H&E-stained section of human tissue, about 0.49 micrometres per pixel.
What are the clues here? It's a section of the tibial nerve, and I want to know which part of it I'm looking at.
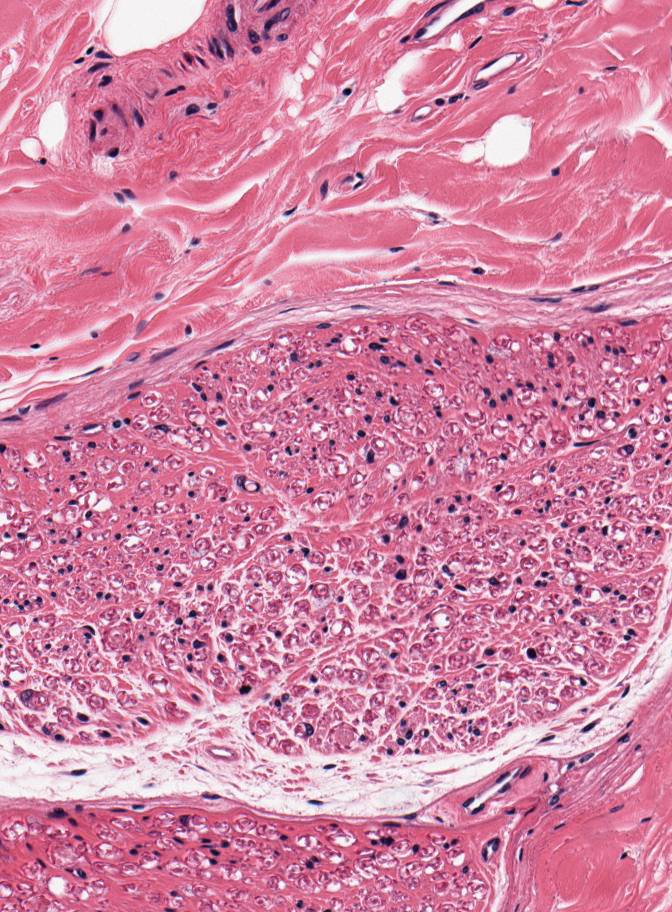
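The large rounded bundle filling the middle is a nerve fascicle, and part of a second lies along the bottom edge. Its fibres are cut across, and many of the small round profiles show a pink central dot inside a clear halo, which is the thing to look for.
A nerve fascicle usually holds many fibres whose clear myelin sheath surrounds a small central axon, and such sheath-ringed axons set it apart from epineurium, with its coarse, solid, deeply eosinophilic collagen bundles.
Small dark nuclei are spread fairly evenly among the fibres.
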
